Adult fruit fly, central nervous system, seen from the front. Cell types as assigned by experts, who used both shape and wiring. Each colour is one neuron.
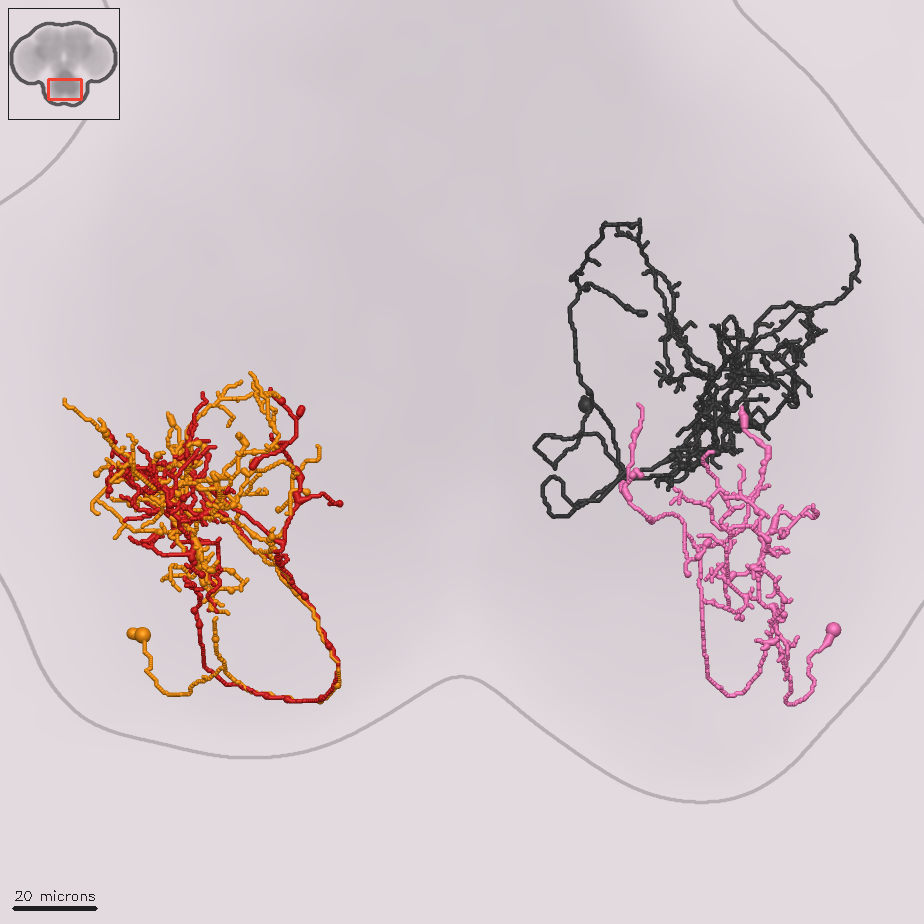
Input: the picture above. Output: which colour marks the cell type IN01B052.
black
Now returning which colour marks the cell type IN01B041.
orange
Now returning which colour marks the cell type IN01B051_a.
red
